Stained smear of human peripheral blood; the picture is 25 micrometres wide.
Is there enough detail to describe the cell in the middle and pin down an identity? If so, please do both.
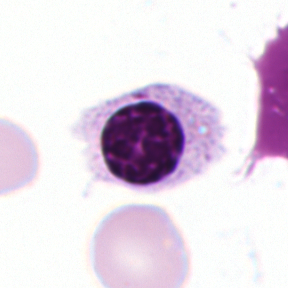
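First, the outline is irregular, its edge ragged and fuzzy. Second, a thin faint wisp projects from the lower left edge. Third, no nucleoli are visible in the nucleus. Fourth, a single small pale bluish dot lies in the cytoplasm to the right of the nucleus. Last, the name: this cell is a normoblast.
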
